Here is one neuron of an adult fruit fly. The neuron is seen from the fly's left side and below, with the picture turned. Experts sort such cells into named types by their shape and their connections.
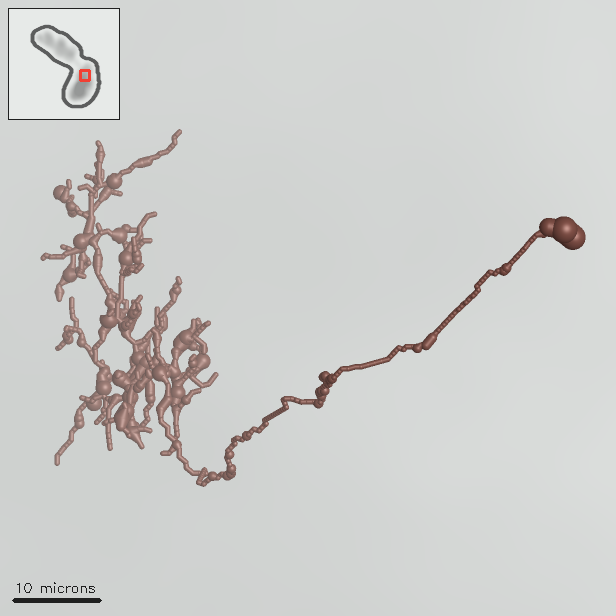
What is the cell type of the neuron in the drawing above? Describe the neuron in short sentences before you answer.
By the scale bar it is about 65 microns wide in this view. The picture shows dozens of branch ends. This is an optic-lobe intrinsic neuron. The cell type is Li22.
